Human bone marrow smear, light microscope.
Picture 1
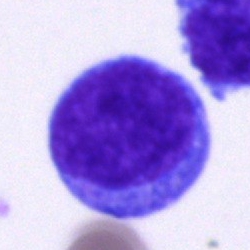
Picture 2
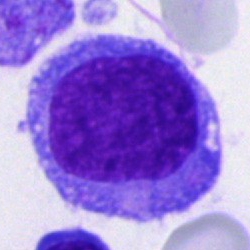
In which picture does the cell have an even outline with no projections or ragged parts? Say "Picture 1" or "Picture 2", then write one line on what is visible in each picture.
Picture 1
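In picture 1: The cell outline is round and smooth, without surface projections.
In picture 2: The cell is roughly round with a slightly ragged, uneven edge.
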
